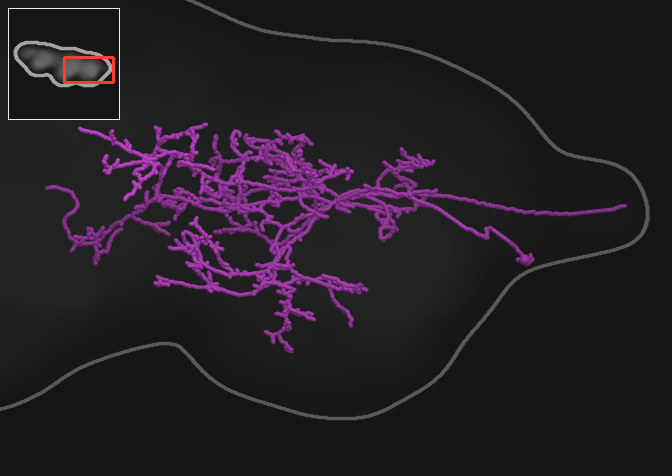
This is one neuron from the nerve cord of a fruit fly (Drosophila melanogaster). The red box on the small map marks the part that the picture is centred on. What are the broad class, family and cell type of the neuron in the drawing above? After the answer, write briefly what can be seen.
Its broad class is ascending neuron. Its family is hemilineage 08B. The cell type is AN08B048. Dozens of branch ends can be seen. In this view it is more than twice as wide as it is tall.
